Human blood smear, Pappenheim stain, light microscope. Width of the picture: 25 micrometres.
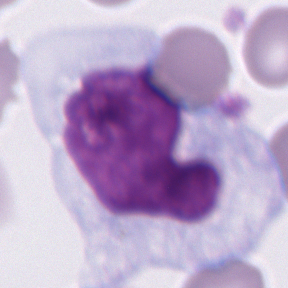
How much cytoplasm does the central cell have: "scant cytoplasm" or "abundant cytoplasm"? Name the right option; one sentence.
Its cytoplasm is plentiful around the nucleus.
